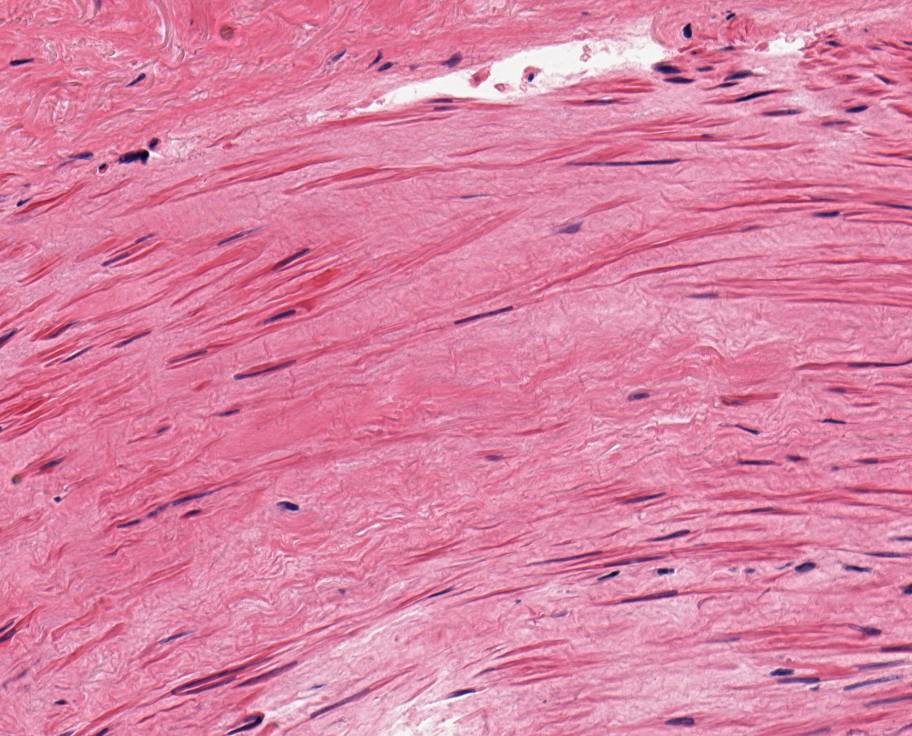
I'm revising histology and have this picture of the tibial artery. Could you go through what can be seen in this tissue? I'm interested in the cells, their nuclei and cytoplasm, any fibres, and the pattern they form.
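Most of the nuclei here are slender, elongated and darkly stained. Between the cell strands I see pale pink, finely wavy fibrillar collagen. Searching the whole field, I find no epithelium, no glands and no fat cells.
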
